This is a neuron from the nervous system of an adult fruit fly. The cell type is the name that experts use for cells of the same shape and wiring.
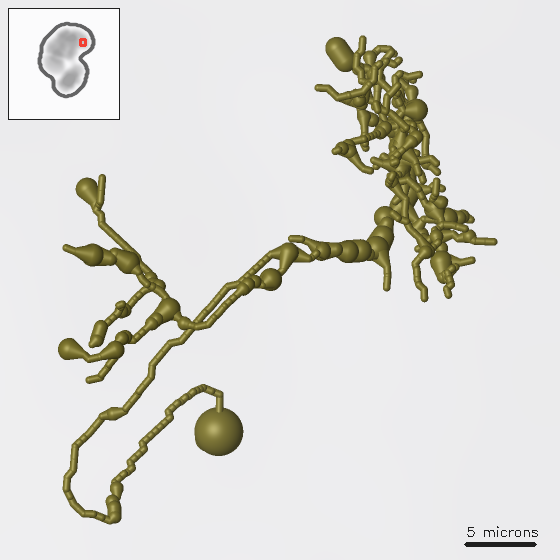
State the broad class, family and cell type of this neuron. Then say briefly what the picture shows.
This is an optic-lobe intrinsic neuron. Its family is T. It is of cell type T4b. The cell body can be seen at the bottom of the picture. By the scale bar it is about 35 microns tall in this view. The picture shows dozens of branch ends.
